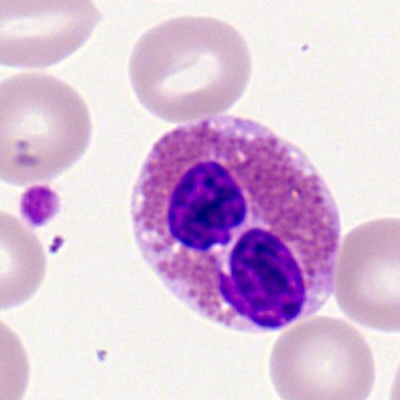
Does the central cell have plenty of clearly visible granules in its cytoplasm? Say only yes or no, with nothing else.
Yes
